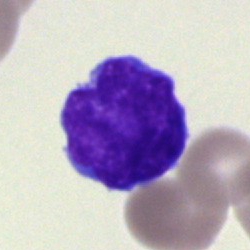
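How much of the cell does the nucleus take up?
Nearly all of it.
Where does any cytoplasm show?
Only as a thin blue rim, mostly along the lower left edge.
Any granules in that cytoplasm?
None that I can see, and no vacuoles in the cell either.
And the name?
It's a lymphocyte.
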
